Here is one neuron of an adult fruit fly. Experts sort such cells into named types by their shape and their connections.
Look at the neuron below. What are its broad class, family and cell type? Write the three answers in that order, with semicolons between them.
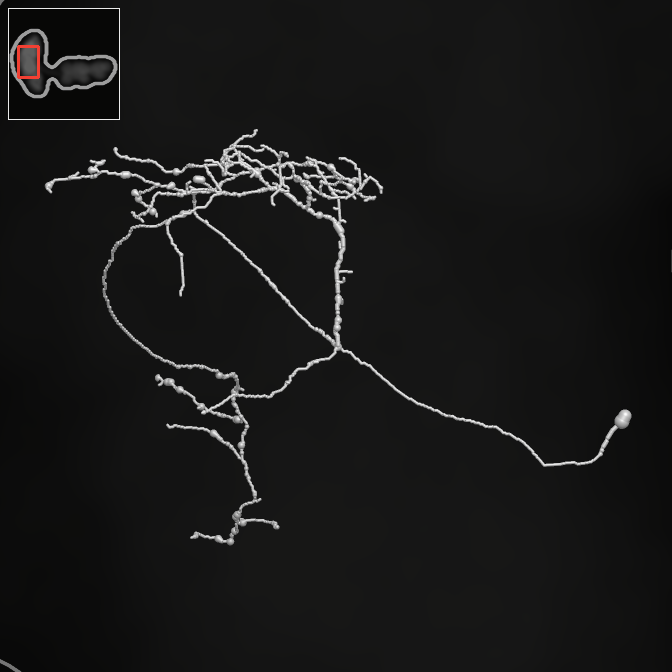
central-brain intrinsic neuron; hemilineage SMPpv2_dorsal; CB4242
